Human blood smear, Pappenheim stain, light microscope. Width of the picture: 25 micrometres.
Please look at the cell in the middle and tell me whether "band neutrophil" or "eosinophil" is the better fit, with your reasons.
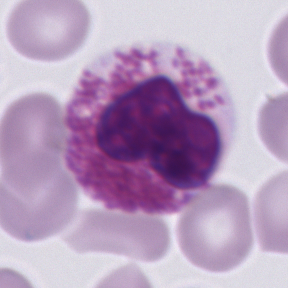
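Eosinophil. Let me look at the nucleus first: two broad lobes lie side by side, so this is no curved, unsegmented band.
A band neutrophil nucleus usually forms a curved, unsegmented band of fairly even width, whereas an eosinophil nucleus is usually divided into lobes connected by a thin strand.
The granules are reddish-pink, and they leave the outline of the nucleus clearly visible rather than covering it. The nucleus sits off-centre, toward the right, in a cell about 15 micrometres across.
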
